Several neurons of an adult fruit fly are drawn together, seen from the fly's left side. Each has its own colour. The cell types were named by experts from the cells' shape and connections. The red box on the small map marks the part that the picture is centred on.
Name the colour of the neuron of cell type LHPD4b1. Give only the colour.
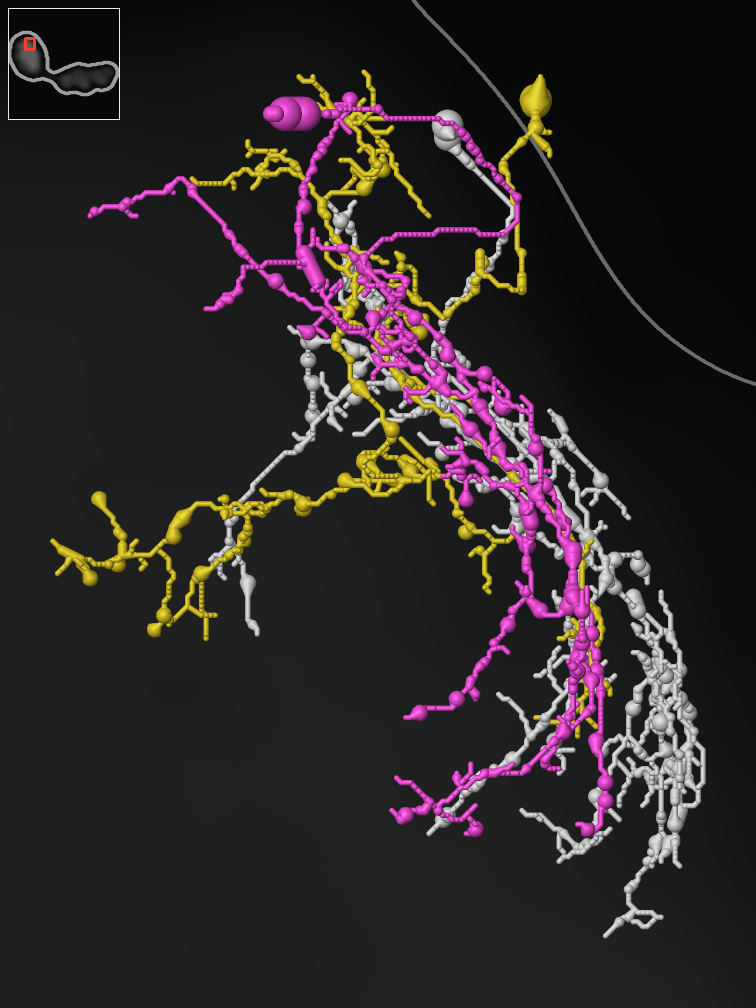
yellow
